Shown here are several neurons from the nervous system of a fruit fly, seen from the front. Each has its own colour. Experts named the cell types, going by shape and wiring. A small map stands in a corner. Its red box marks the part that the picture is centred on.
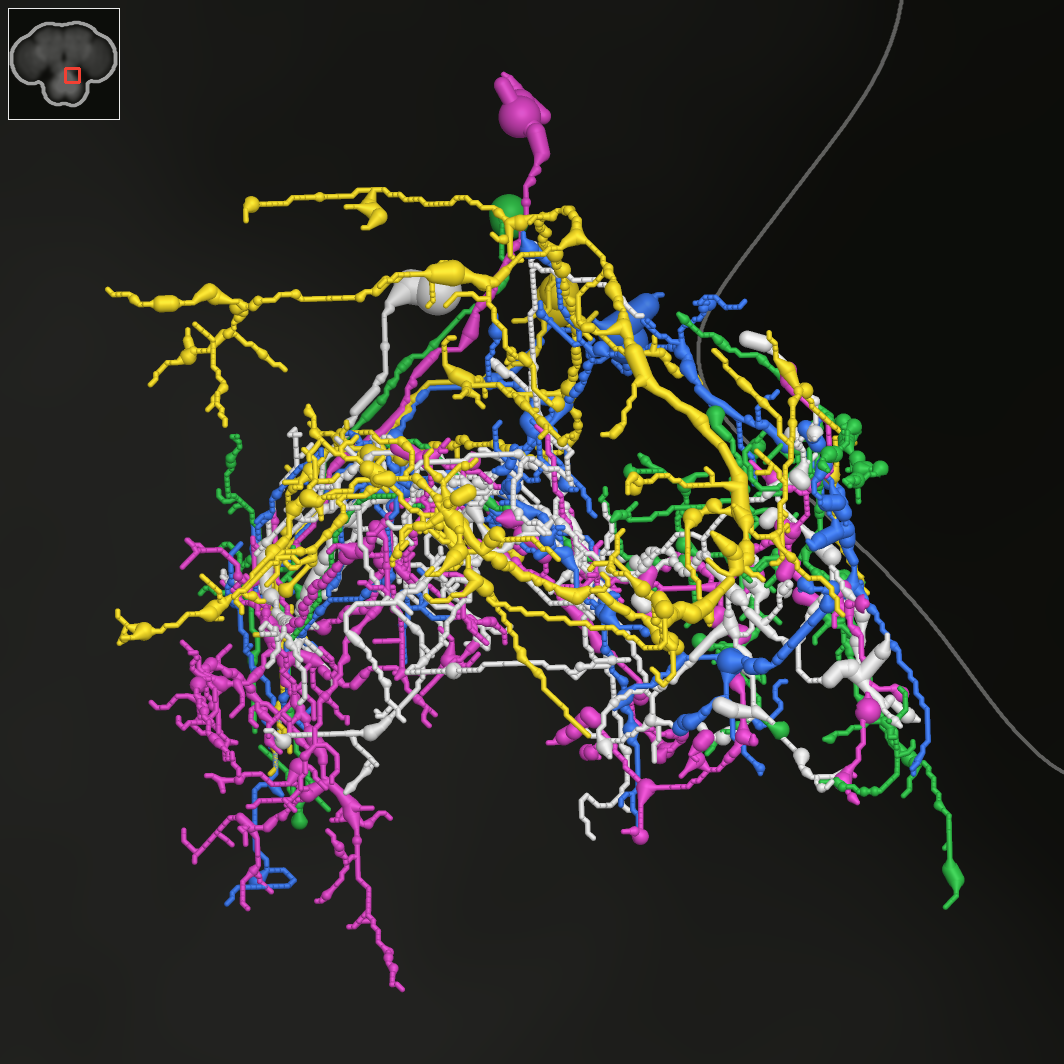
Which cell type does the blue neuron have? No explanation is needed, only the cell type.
IN03B083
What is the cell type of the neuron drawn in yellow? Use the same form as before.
IN03B055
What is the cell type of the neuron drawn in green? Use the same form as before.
IN03B088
